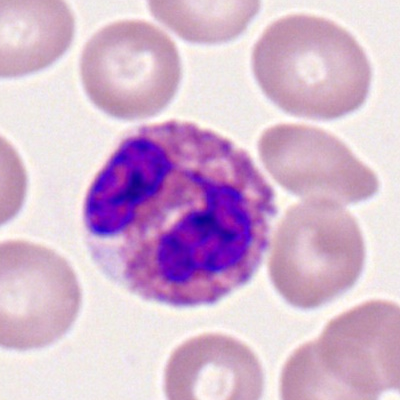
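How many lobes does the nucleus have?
Two: one lies against the left edge of the cell, the other in the lower right part.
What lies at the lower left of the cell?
A small pale patch of cytoplasm with few granules.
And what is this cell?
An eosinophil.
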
